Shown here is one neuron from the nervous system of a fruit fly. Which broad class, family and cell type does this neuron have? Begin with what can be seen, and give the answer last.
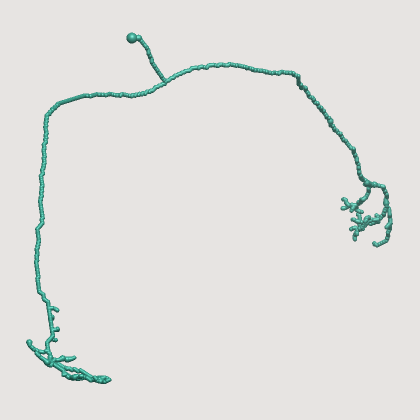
In this view it is about as wide as it is tall. It is a visual projection neuron. Its family is hemilineage VPNd2. The cell type is LC10c-2.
